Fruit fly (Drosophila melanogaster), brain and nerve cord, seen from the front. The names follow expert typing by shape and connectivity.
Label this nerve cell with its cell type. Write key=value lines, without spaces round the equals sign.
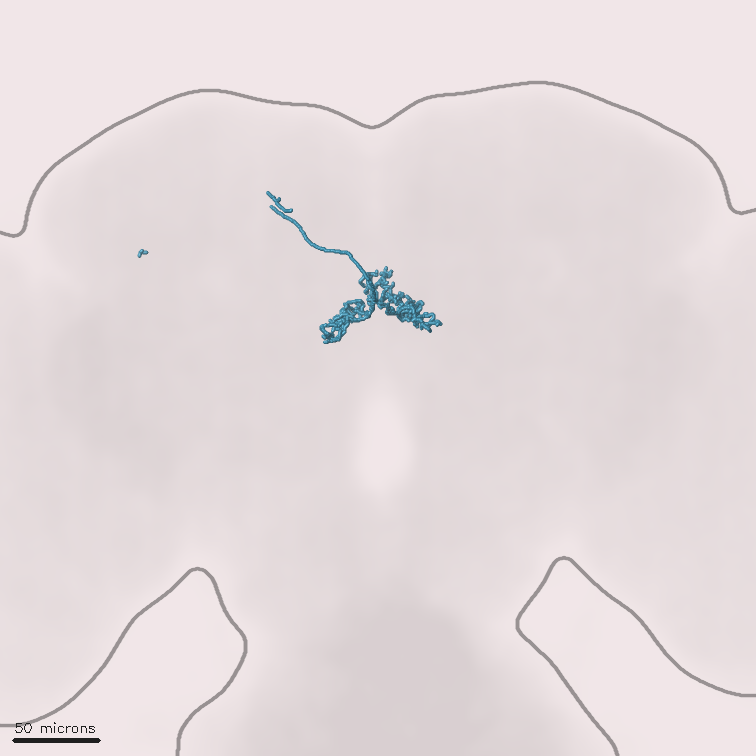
cell_type=FB2H_b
